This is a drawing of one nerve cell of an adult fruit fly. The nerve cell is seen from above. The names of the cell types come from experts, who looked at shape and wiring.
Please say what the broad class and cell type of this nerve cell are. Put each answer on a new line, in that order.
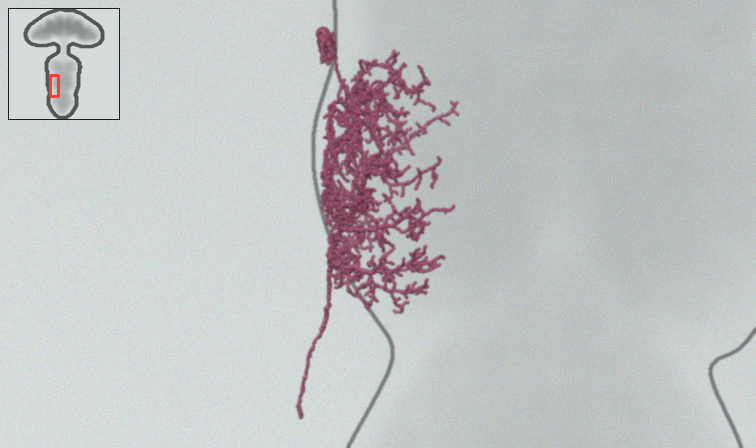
motor neuron of the nerve cord
Pleural remotor/abductor MN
